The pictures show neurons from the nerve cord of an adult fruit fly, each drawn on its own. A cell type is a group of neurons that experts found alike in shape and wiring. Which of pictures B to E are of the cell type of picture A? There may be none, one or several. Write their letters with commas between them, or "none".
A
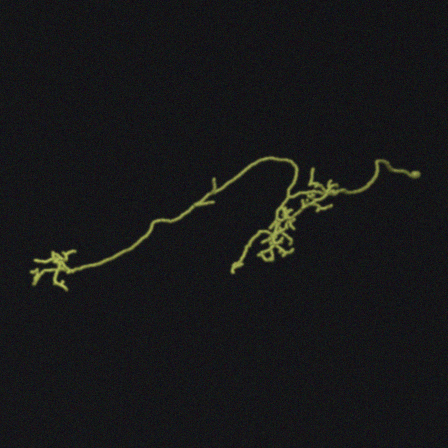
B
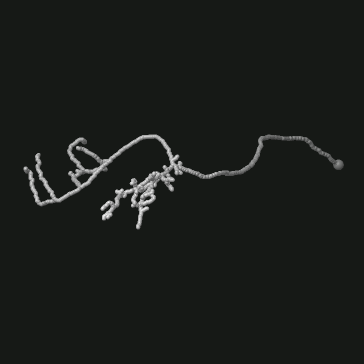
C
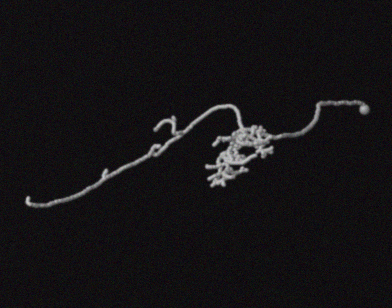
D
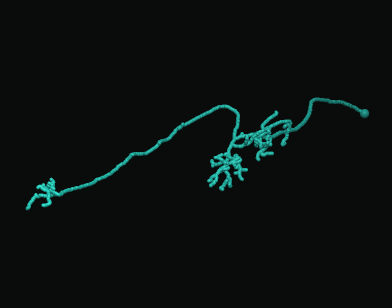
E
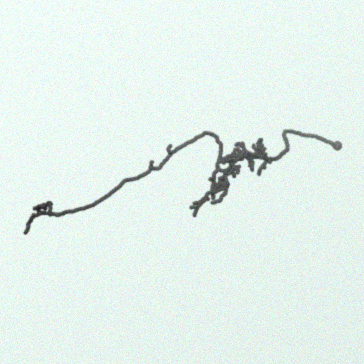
D, E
